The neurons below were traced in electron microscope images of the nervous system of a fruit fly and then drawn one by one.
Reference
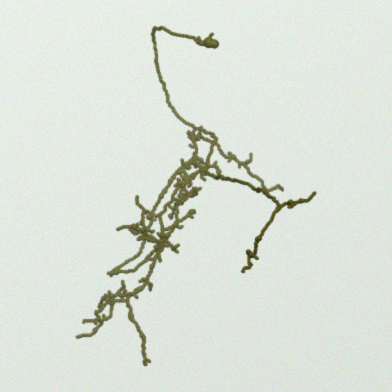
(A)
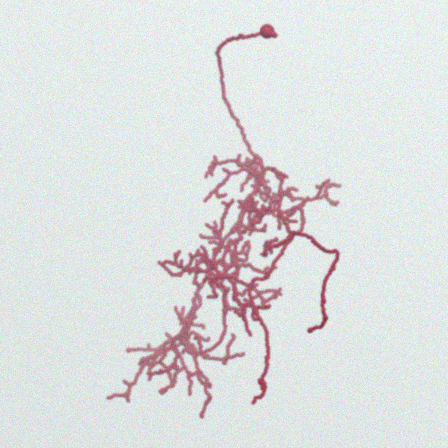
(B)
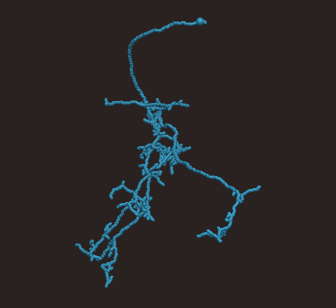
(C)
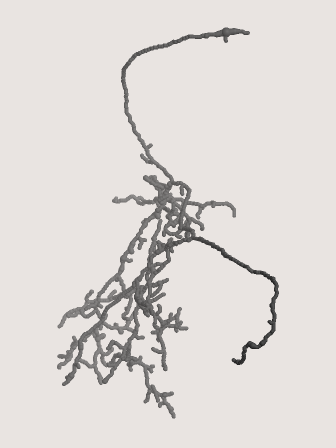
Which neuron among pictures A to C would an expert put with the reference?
Picture B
